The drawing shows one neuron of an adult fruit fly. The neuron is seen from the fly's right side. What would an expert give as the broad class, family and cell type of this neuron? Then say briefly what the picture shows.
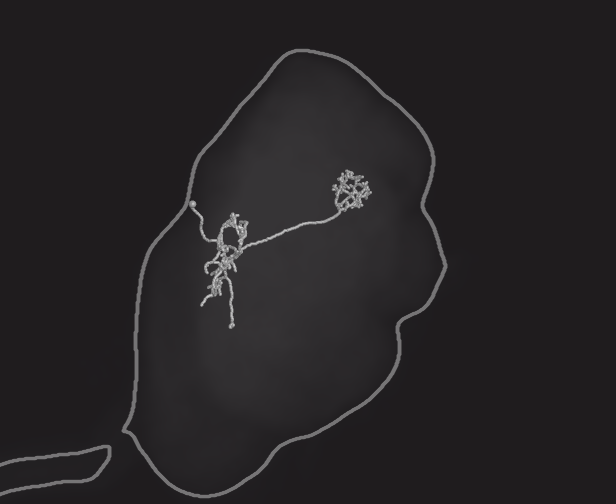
This is a central-brain intrinsic neuron. The family is hemilineage DL1_ventral. It is of cell type AOTU050. In this view it is about as wide as it is tall.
